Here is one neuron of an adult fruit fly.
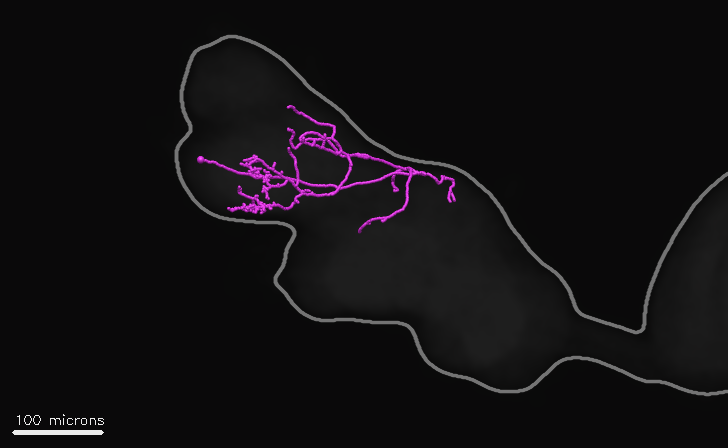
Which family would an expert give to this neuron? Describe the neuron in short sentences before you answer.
From left to right in the picture it spans about 300 microns. In this view it is wider than it is tall. Its broad class is nerve-cord intrinsic neuron. The family is hemilineage 06B.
